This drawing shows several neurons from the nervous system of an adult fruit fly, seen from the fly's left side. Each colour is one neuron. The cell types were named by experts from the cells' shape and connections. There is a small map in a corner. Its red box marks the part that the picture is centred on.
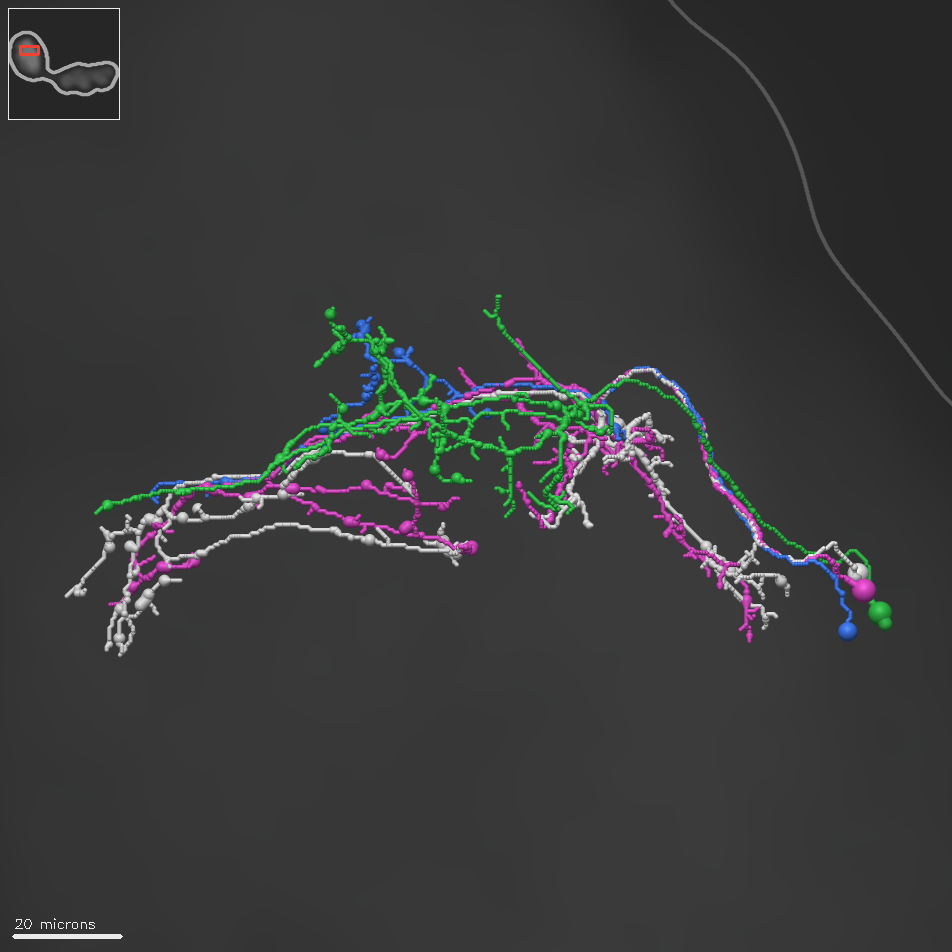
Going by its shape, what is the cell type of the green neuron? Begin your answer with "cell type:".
cell type: CB2027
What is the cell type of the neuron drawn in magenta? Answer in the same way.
cell type: CL348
